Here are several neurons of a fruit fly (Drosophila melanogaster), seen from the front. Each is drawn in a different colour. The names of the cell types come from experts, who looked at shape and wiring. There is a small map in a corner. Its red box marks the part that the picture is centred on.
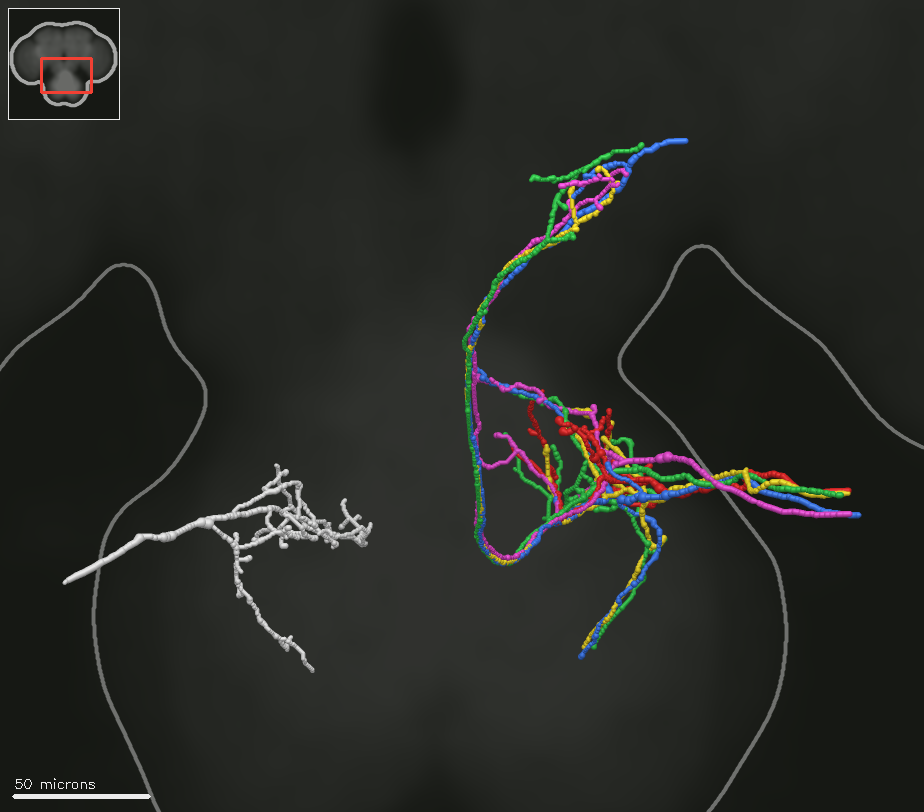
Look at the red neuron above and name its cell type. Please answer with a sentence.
The cell type is SNpp11.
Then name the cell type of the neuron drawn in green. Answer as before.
The cell type is SApp04.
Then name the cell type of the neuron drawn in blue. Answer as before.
The cell type is SApp14.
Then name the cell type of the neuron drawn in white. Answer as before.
The cell type is SNpp04.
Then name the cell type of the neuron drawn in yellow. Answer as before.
The cell type is SApp13.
